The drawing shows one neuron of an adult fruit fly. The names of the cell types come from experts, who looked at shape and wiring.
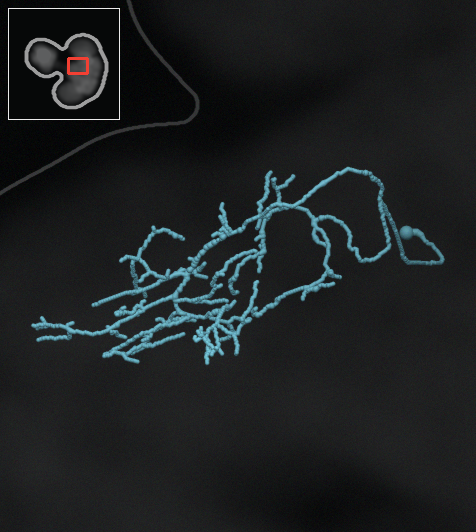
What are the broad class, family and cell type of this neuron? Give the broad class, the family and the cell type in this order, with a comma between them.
central-brain intrinsic neuron, hemilineage DM5_ventral, CB3953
